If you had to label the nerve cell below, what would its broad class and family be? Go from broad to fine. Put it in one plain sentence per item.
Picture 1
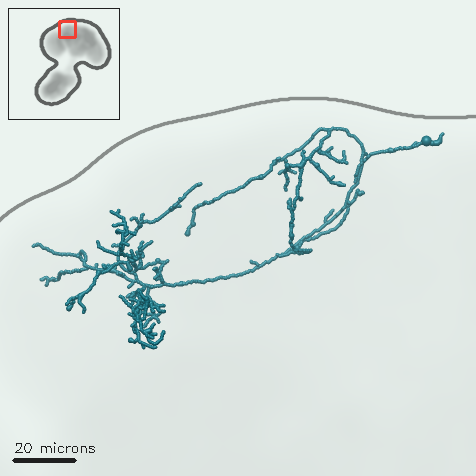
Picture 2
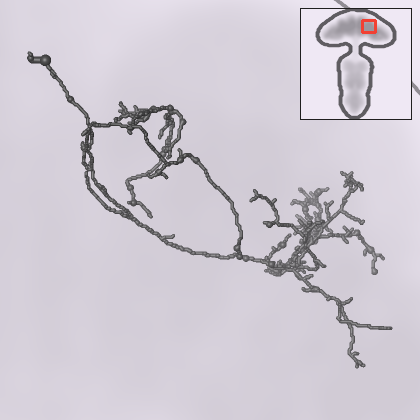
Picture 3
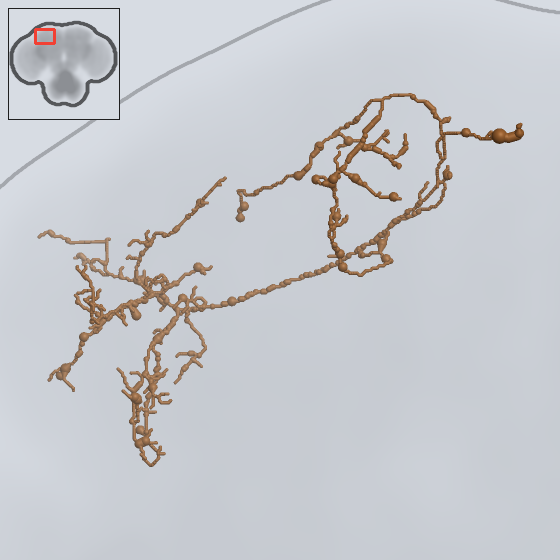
A central-brain intrinsic neuron of hemilineage LHd1.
